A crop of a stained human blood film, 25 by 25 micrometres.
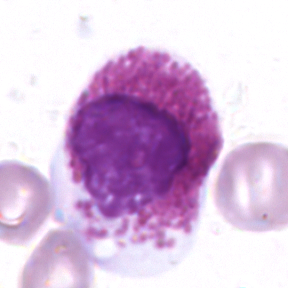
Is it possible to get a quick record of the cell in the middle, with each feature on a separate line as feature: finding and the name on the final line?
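Shape: an oval, notice it is taller than it is wide
Nucleus: toward the left side of the cell
Granules: many, coarse and reddish-purple, in the cytoplasm
Granule spread: packed densest above the nucleus, sparse in the lower part
Cell: eosinophil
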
